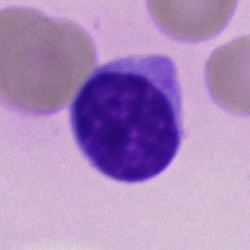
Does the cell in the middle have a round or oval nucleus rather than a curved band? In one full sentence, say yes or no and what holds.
Yes, its nucleus is a round or oval mass rather than a curved band.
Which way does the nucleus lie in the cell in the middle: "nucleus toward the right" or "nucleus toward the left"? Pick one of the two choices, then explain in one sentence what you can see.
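Nucleus toward the left. The cytoplasm is scant and lies mainly as a cap on the upper right side of the nucleus.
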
